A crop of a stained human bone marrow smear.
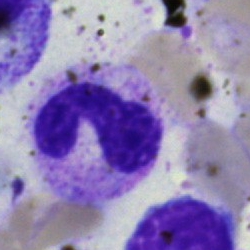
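Band neutrophil at the centre of a stained human bone marrow smear. Outline roughly round. Nucleus a single unsegmented curved band, horseshoe-shaped, its open side facing downward. No vacuoles seen in the cytoplasm.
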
